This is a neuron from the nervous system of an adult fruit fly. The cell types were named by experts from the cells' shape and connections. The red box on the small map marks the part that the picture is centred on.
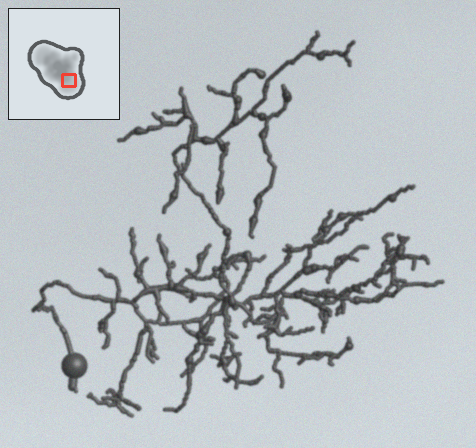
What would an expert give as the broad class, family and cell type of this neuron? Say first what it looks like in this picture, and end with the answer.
Its cell body lies at the lower left of the picture. Dozens of branch ends can be seen. This is an optic-lobe intrinsic neuron. Its family is Tlp. The cell type is Tlp11.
